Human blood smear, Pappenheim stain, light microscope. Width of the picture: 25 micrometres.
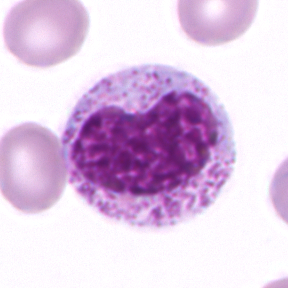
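Metamyelocyte, central cell, stained peripheral blood smear. Outline round and smooth. Nucleus bean-shaped, with a shallow notch on its upper edge. Nucleus occupies more than half the cell; moderate rim of cytoplasm remains. No cytoplasmic vacuoles.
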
